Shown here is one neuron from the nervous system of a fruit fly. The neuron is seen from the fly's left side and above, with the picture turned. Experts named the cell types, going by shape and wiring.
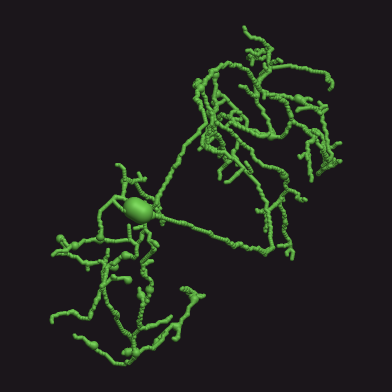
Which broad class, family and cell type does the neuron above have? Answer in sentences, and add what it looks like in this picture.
This is a central-brain intrinsic neuron. Its family is hemilineage SLPpm3. The cell type is CB3120. Dozens of branch ends can be seen. In this view it is about as wide as it is tall.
